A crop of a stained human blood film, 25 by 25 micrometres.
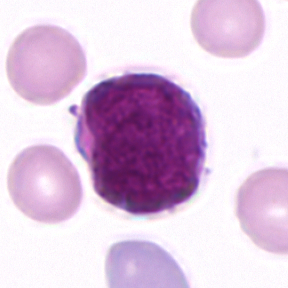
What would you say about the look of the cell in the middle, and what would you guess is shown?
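Only a thin crescent of cytoplasm shows, over on the left side, and it's a pale bluish-lavender. No granules turn up in it, and the nucleus isn't showing any nucleoli either. That one, by the way, is an atypical promyelocyte.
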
